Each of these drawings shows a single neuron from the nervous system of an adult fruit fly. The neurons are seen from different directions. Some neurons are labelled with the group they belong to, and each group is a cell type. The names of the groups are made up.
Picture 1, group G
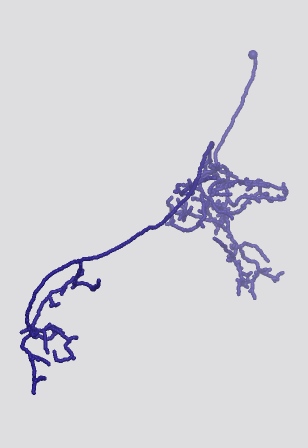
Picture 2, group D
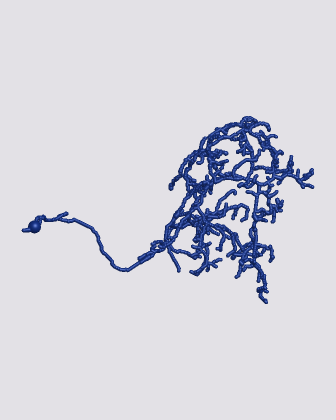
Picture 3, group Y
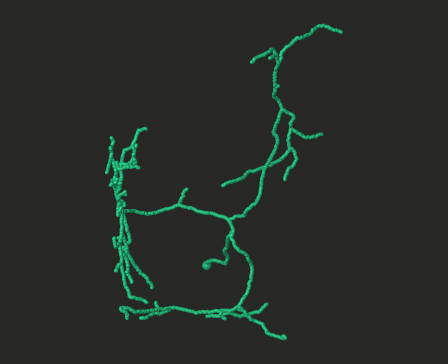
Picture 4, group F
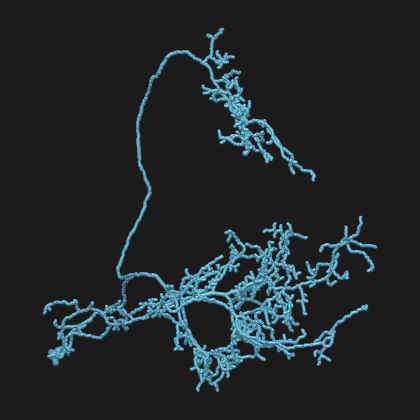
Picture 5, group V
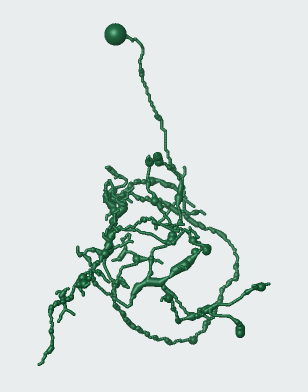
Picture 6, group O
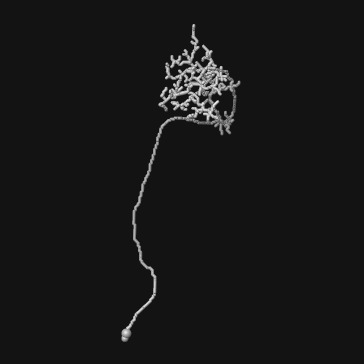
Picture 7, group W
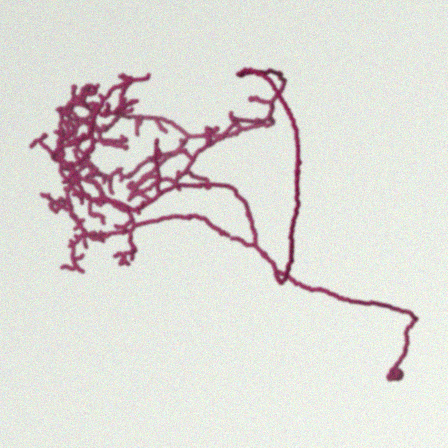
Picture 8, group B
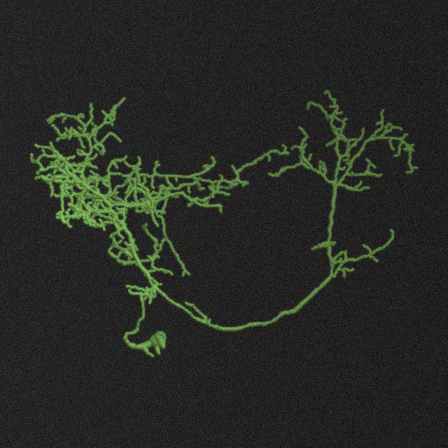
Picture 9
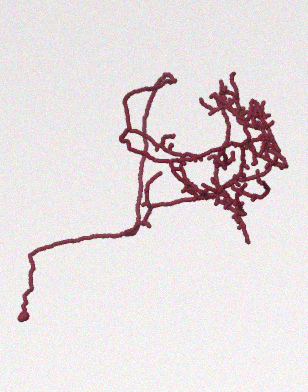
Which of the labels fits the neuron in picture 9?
group W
